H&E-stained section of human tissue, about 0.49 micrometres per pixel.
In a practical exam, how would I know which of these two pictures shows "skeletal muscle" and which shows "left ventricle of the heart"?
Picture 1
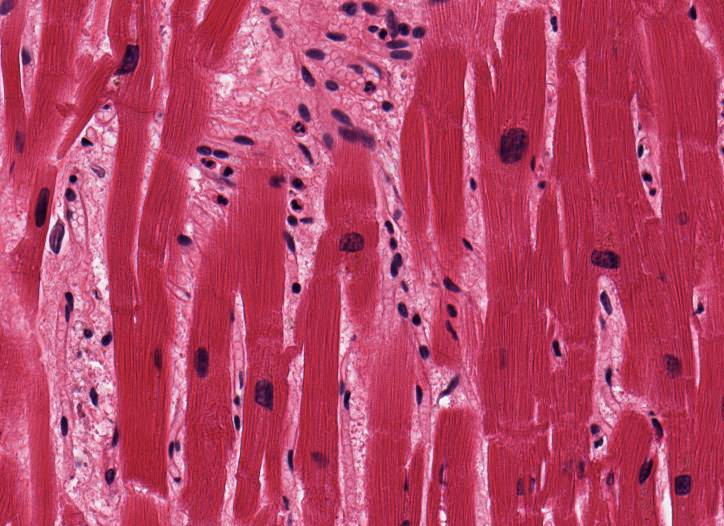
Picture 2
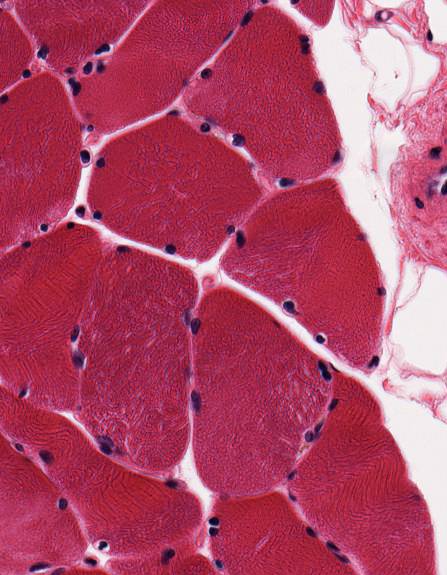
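Shown in picture 1 is the left ventricle of the heart; picture 2 is skeletal muscle. In picture 1 the muscle fibres run mainly from top to bottom across the field, whereas in picture 2 closely packed fibres are cut in cross section, their profiles polygonal with angular corners where neighbours meet. Between the fibres of picture 1 lies pale, loose, finely vacuolated connective tissue, widest in the upper centre, with many small, dark, elongated nuclei scattered in it; in picture 2 only a very thin layer of connective tissue separates adjacent fibres. The muscle nuclei differ too: several in picture 1 are large, dark and blocky, while those in picture 2 are dark and flattened and lie at the edges of the fibres, just under their surface.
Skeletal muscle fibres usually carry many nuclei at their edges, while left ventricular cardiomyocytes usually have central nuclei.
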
